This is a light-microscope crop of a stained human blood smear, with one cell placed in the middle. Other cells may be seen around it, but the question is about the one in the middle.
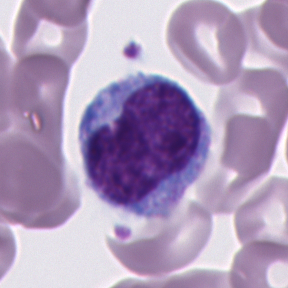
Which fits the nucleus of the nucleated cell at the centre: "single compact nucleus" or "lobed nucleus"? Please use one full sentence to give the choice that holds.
The nucleus is neither lobed nor band-shaped but one compact round, oval or kidney-shaped mass.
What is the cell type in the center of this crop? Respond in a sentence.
The cell under consideration, at the middle of the crop, is a monocyte.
